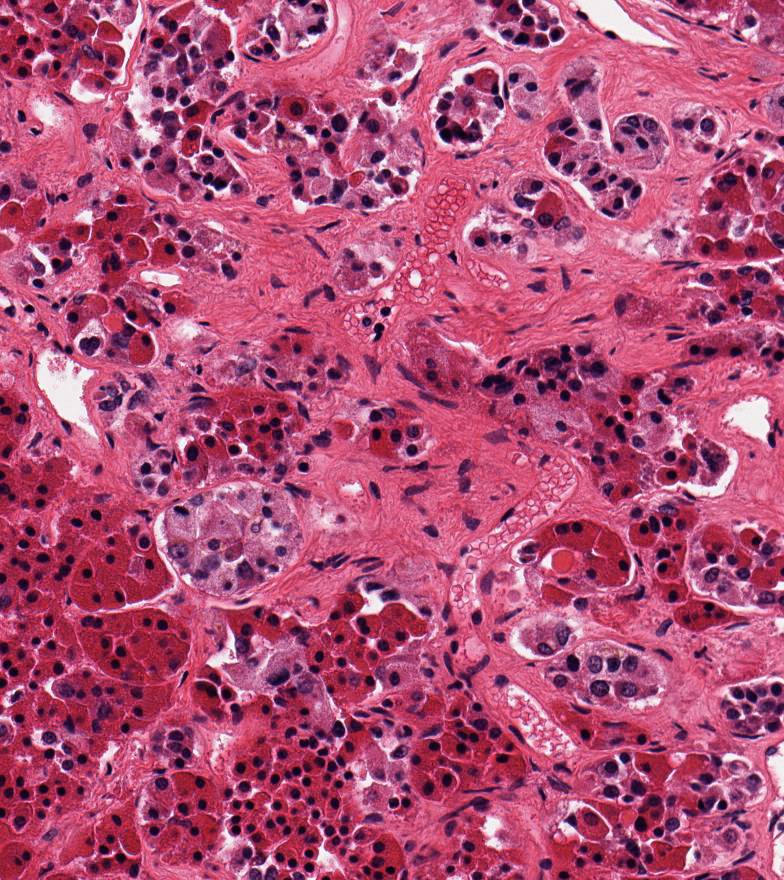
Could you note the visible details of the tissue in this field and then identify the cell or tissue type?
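Lots of cells have intensely red, eosinophilic cytoplasm, crowded mostly at left and bottom. Some nests, say the rounded one left of centre in the lower half, have pale purple-grey cytoplasm. Epithelial nuclei are round, dark, mostly central. Thin-walled vessels packed with red blood cells run through the stroma at upper centre and lower right. That's pituitary.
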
